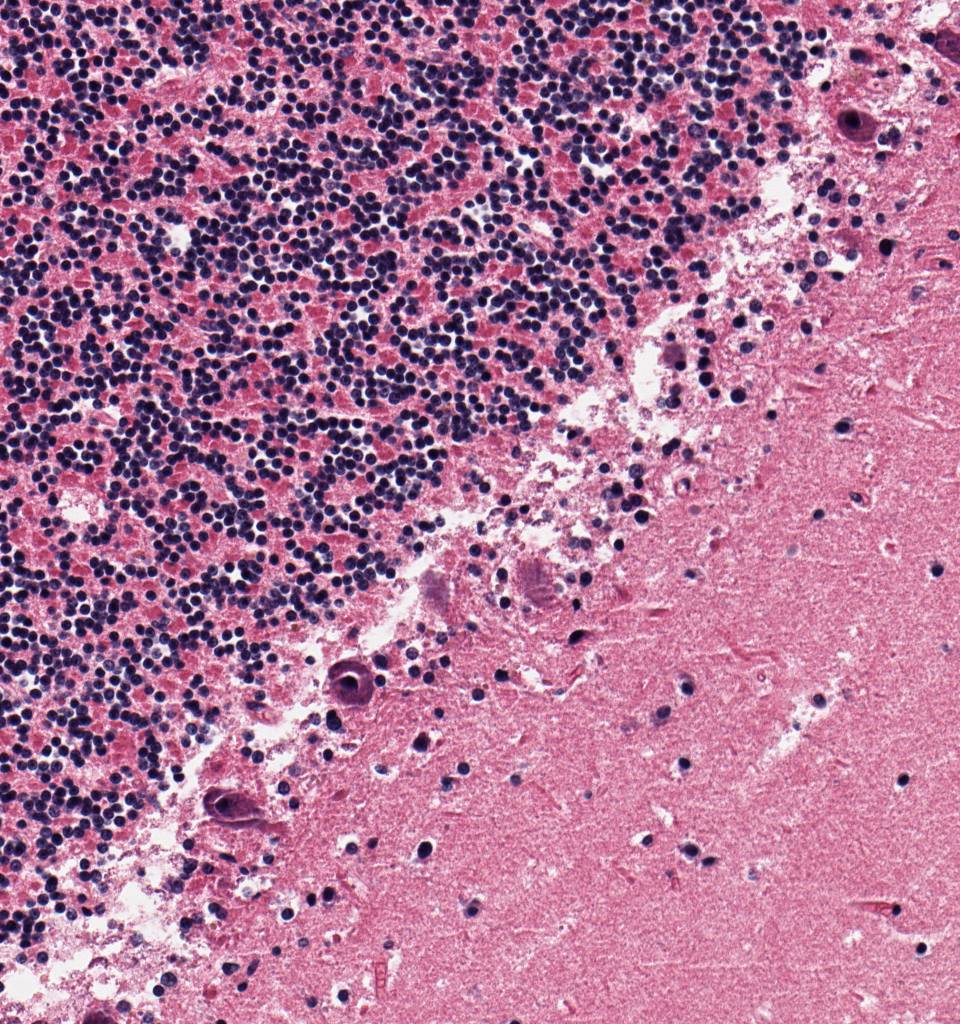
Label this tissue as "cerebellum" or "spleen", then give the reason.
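The answer is cerebellum. First, two layers: granule cells with small round dark nuclei and scant cytoplasm packed densely, and pale, finely granular neuropil at lower right. Second, large Purkinje cells with abundant pink cytoplasm lie singly along the layer border.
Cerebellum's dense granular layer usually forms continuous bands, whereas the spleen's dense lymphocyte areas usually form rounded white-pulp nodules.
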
